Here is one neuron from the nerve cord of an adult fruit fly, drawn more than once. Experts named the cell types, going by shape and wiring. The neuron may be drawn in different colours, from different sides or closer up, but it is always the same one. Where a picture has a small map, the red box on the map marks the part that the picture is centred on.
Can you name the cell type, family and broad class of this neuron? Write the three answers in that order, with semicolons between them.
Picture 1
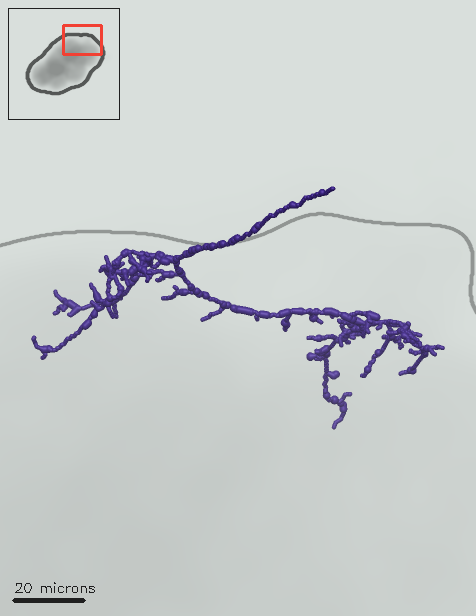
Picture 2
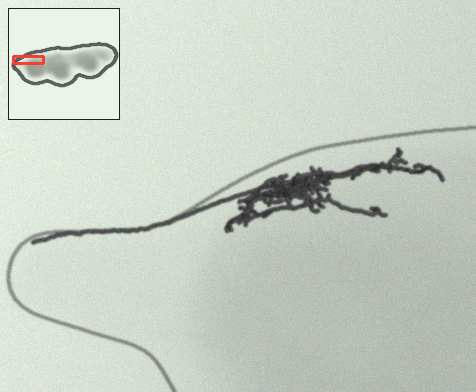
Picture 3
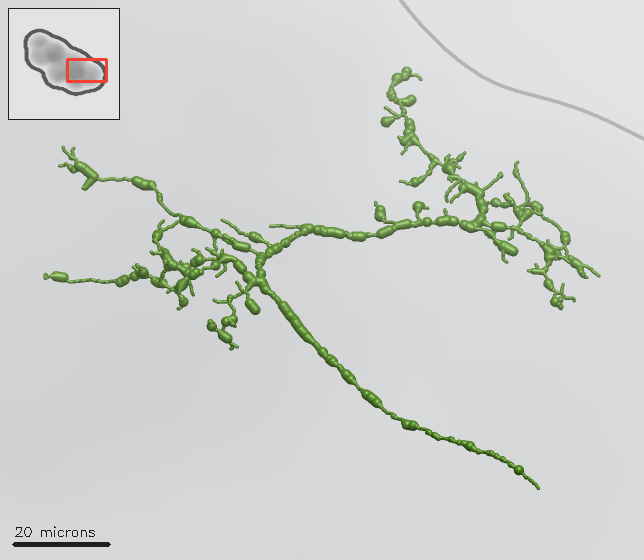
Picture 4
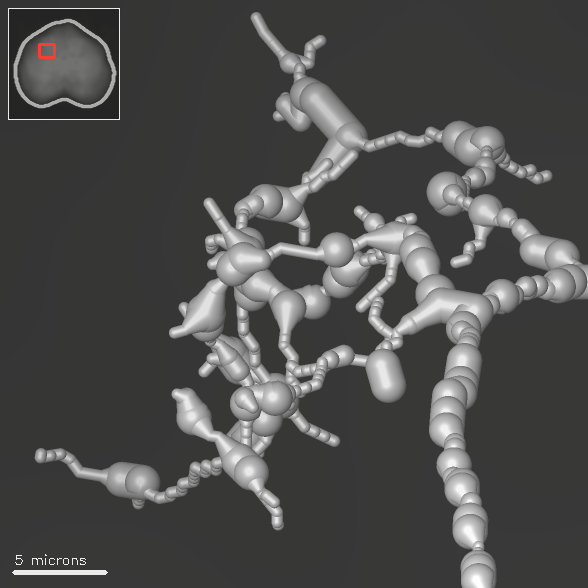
DNge143; DNge; descending neuron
